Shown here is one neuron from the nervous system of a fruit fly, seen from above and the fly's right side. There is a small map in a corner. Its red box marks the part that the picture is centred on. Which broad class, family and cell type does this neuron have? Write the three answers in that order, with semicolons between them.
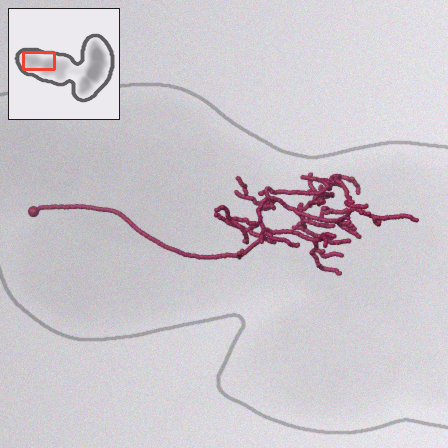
nerve-cord intrinsic neuron; hemilineage 06A; IN06A093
